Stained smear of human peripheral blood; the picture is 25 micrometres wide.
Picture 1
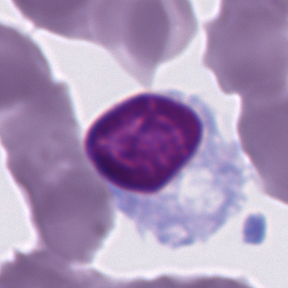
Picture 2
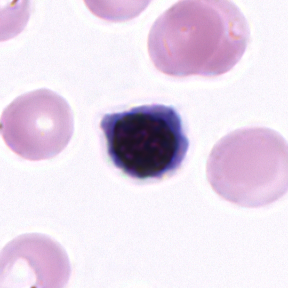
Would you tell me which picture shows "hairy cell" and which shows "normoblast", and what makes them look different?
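Picture 1 is the hairy cell, and picture 2 is the normoblast. Both have dense, dark purple chromatin with no nucleolus showing, and neither has distinct granules in the cytoplasm.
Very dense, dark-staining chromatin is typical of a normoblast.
The cytoplasm is where they part ways: in the hairy cell it's pale blue and lies mostly to the lower right of the nucleus, while in the normoblast it's blue-purple and only a thin rim, because the nucleus fills most of the cell.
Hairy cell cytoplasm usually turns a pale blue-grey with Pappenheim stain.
The edges differ too: the hairy cell's outer cytoplasm is irregular and ragged, whereas the normoblast's outline is only slightly irregular and angular rather than smoothly round.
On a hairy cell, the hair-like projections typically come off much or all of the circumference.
The normoblast measures about 8 micrometres across.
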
